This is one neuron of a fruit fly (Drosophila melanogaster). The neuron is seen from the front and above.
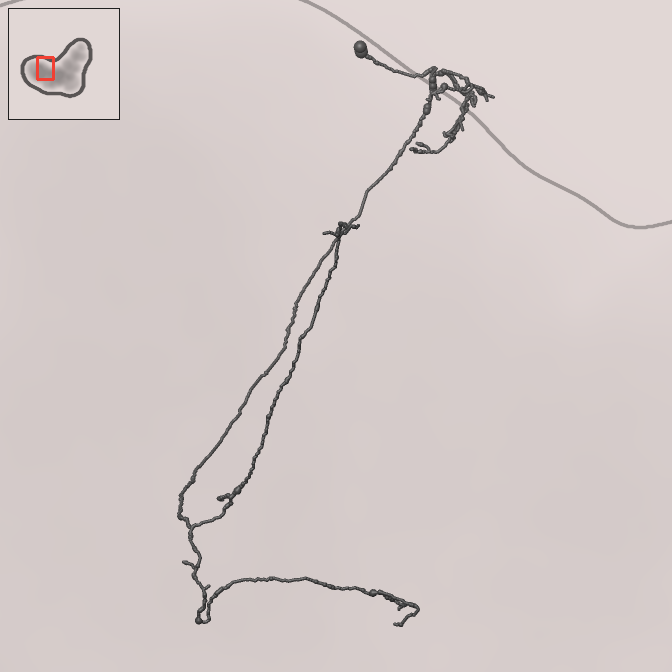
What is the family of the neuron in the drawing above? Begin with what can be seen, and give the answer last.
The cell body can be seen at the top of the picture. In this view it is taller than it is wide. This is a central-brain intrinsic neuron. The name of its family is class Kenyon Cell.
